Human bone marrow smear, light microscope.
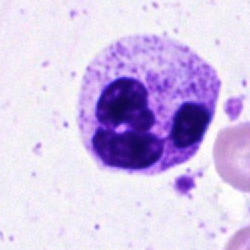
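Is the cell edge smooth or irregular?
Smooth, around a roughly round outline.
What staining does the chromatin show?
Dense and dark purple; no nucleoli are visible.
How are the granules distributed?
Throughout the cytoplasm; they are purple.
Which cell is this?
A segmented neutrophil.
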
